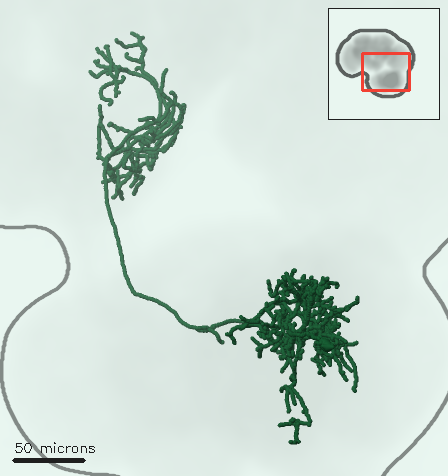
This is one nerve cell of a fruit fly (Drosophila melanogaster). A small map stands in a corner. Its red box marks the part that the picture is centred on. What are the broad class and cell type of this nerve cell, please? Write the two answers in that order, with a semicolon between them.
ascending neuron; ANXXX068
